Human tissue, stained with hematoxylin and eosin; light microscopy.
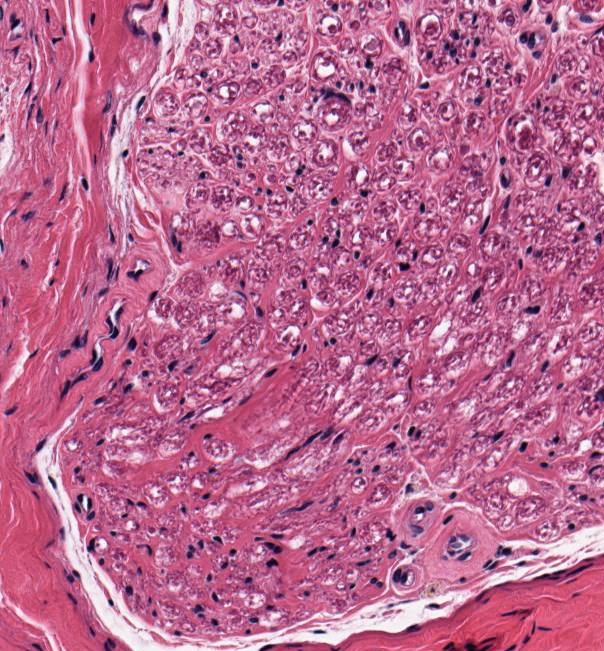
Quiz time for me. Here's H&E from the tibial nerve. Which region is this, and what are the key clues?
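Here the field shows a nerve fascicle. One large bundle of tightly packed small round profiles fills it from the centre to the right edge, most cut across with a small central pink dot inside a paler ring.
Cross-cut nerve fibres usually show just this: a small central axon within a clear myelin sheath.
In the lower left the fibres are cut obliquely and look elongated, and small dark elongated nuclei lie singly between fibres throughout.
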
